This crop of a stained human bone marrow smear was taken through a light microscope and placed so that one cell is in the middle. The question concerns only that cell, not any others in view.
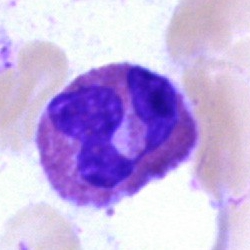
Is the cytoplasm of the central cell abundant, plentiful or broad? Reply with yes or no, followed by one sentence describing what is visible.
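Yes. The cytoplasm is plentiful and pinkish-lilac in colour.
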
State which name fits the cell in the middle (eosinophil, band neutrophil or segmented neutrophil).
eosinophil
